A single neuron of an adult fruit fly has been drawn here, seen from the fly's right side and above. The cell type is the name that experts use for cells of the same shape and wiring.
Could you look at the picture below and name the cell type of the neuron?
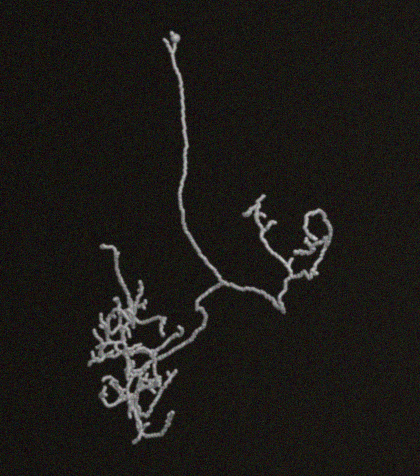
LC29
